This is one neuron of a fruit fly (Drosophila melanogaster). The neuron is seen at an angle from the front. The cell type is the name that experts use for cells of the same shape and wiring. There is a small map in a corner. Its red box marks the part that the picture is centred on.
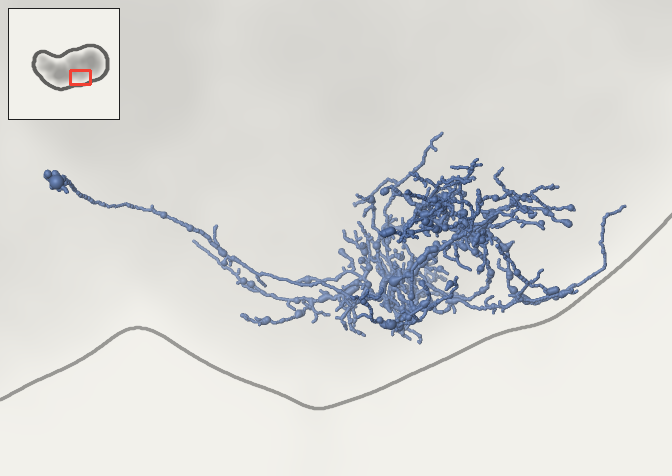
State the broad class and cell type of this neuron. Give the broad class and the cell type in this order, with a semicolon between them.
central-brain intrinsic neuron; GNG231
